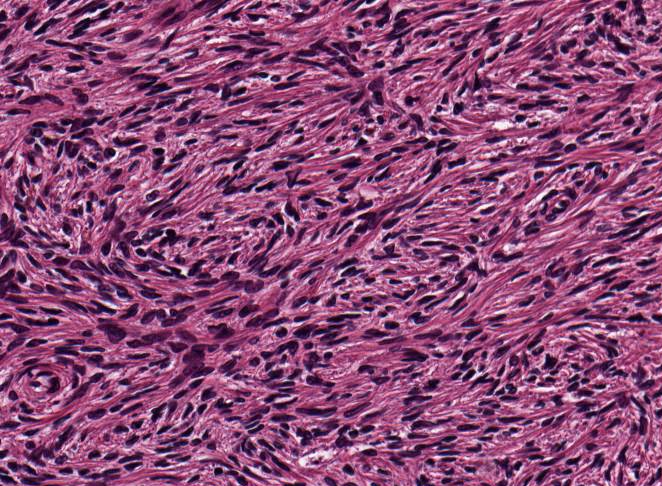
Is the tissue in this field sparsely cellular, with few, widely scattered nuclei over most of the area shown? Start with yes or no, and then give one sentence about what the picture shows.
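No. The cells are densely and evenly packed across the entire field.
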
